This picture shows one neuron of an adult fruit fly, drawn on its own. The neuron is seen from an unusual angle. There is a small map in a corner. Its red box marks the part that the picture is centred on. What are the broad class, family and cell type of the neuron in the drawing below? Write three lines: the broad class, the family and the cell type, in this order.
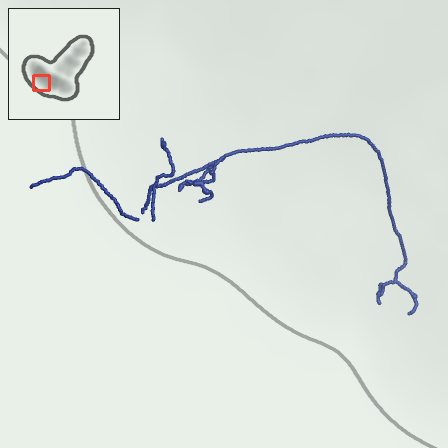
sensory neuron entering the brain
class olfactory
ORN_DA2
